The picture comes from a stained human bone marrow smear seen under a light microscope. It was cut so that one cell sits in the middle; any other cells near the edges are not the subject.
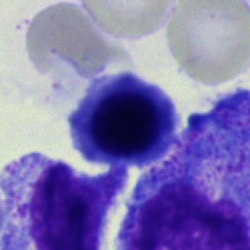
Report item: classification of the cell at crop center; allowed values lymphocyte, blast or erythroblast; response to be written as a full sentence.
Standing at the centre of this crop is an erythroblast.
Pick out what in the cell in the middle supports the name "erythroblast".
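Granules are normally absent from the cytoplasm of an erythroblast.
Here the cytoplasm shows no visible granules, so that part fits an erythroblast. Beyond that, I see a roughly round outline whose edge is ragged, with small irregular bumps. The nuclear chromatin is dense and very dark, almost black.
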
